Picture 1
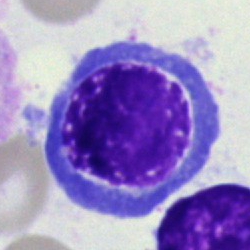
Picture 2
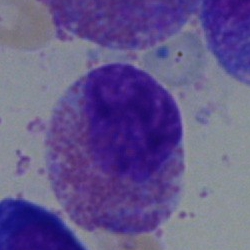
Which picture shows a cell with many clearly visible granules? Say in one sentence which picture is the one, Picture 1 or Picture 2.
The cell in picture 2 has many visible granules in its cytoplasm.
